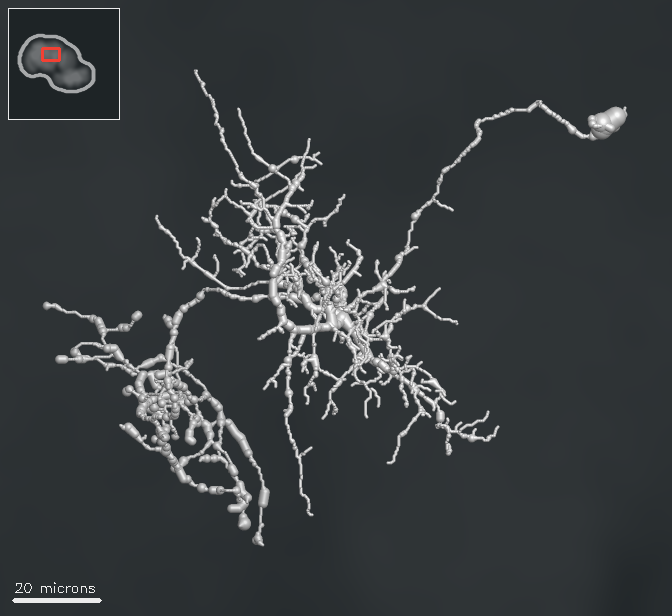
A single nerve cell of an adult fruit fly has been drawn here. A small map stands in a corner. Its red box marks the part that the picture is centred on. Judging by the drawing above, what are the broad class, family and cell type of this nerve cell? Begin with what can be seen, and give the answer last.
The cell body is at the upper right of the picture. By the scale bar it is about 140 microns wide in this view. Its broad class is central-brain intrinsic neuron. Its family is hemilineage PSp3. Its cell type is PS183.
